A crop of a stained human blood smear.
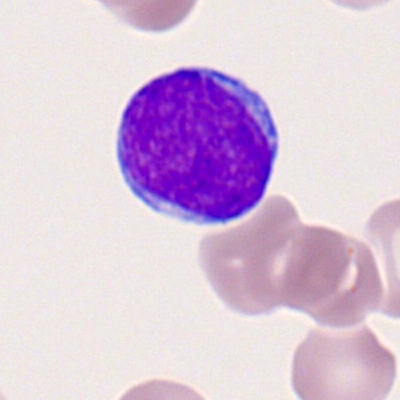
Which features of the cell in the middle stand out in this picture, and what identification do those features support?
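Starting with the outline, the cell is smooth and round. Within the nucleus, no distinct nucleoli can be made out. The cytoplasm forms only a thin blue rim, seen best along the right edge, and it carries no visible granules. The cell is a myeloblast.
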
